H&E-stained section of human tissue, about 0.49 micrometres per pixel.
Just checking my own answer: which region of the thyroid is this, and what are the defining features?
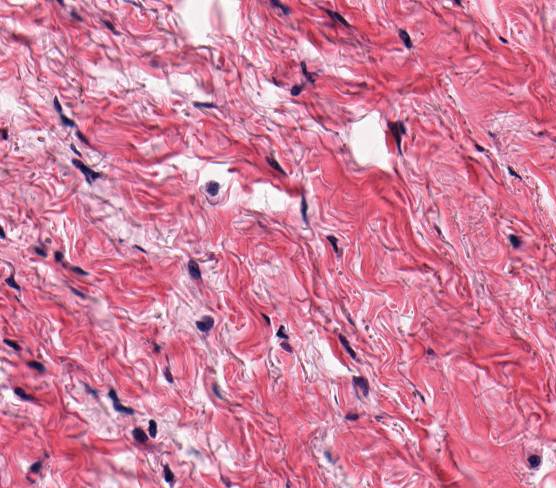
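First, the part: dense connective tissue. Second, the stain: the collagen bundles are wavy and bright pink with eosin. Third, the cell count: cells are sparse, and collagen takes up most of the field.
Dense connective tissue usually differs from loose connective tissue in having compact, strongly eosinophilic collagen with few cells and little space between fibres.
Fourth, the arrangement: the bundles interlace in varied directions rather than running parallel. Finally, the field is fibrous connective tissue throughout, with no epithelium anywhere.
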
